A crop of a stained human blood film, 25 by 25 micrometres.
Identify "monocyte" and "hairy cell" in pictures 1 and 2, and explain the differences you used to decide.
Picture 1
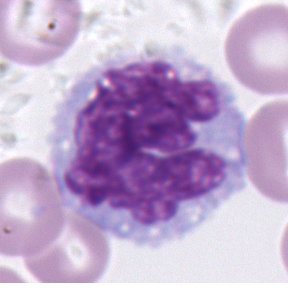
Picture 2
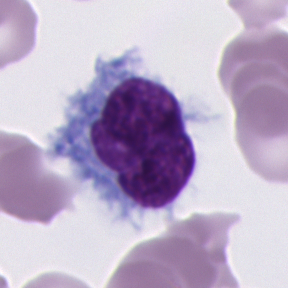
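The monocyte is in picture 1 and the hairy cell in picture 2. They differ most at the border: in picture 2 it is fringed with many fine, hair-like cytoplasmic projections, and the outline as a whole is irregular rather than round. The monocyte in picture 1 is roughly round, its edge only slightly uneven. The monocyte's nucleus is irregular and folded into several overlapping lobes, with no distinct nucleoli, while the hairy cell's chromatin is dark purple and moderately clumped. In colour the cytoplasm is pale greyish-blue in the monocyte and pale blue in the hairy cell, where most of it lies on the left side of the nucleus. Several small clear vacuoles lie in the monocyte's cytoplasm near the cell edge.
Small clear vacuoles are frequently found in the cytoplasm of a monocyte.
Neither cell shows coloured granules of note: the monocyte has no coarse ones, and the hairy cell none at all.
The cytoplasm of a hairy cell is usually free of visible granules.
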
